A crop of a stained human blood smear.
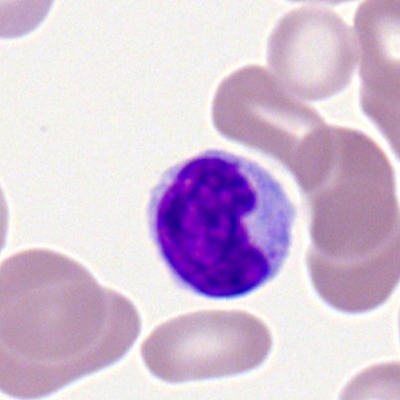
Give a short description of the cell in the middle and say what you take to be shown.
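The nucleus occupies most of the cell and has an indentation on its right side. Its chromatin is dark purple and coarsely clumped. The cytoplasm is pale blue. Identification: lymphocyte.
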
